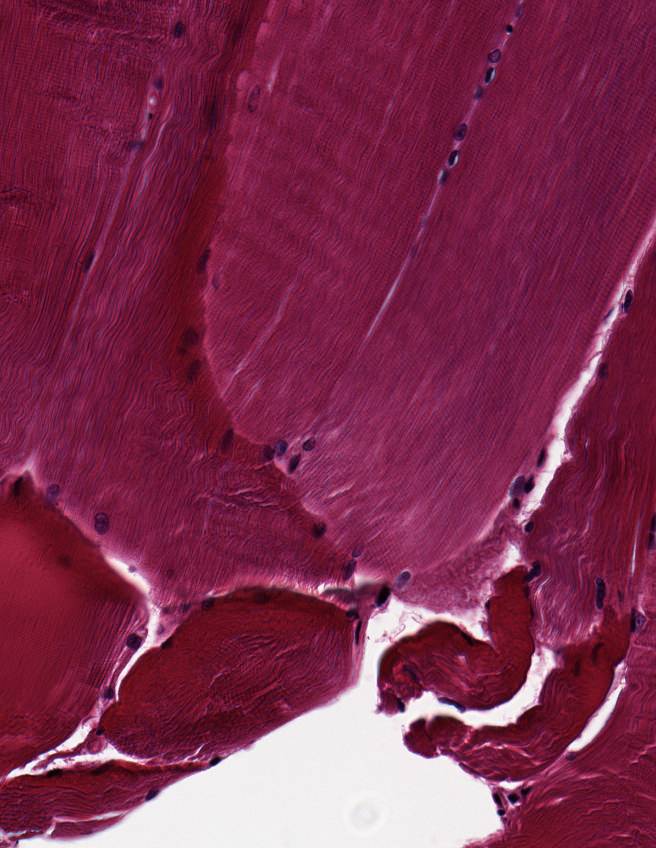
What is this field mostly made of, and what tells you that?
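Answer: skeletal muscle. The small, dark, oval nuclei lie at the fibre edges, not centrally.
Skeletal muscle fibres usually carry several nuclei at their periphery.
That position sets it apart from the smooth muscle of an artery wall, where each slender spindle-shaped cell usually has one central nucleus. The cytoplasm is deep pinkish-red throughout, and connective tissue between the fibres is scant.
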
